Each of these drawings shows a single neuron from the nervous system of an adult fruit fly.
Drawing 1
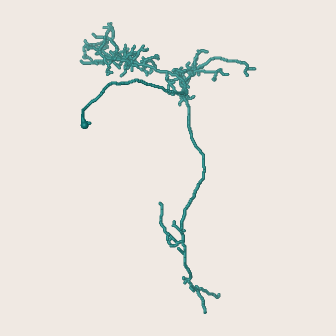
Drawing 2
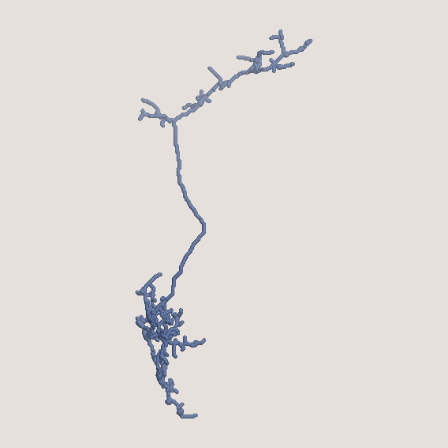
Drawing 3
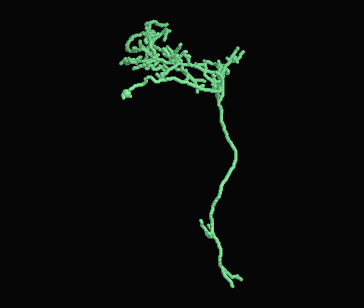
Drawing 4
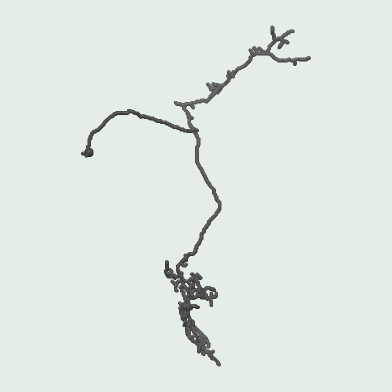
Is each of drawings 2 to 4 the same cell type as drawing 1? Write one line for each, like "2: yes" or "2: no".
2: no
3: yes
4: no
